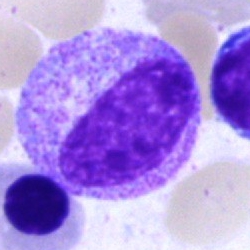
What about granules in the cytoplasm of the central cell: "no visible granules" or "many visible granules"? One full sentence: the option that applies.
Many visible granules are held in the cell's cytoplasm.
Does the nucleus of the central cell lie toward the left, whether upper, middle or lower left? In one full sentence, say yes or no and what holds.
No, rather than to the right, most cytoplasm lies to the left of the nucleus.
